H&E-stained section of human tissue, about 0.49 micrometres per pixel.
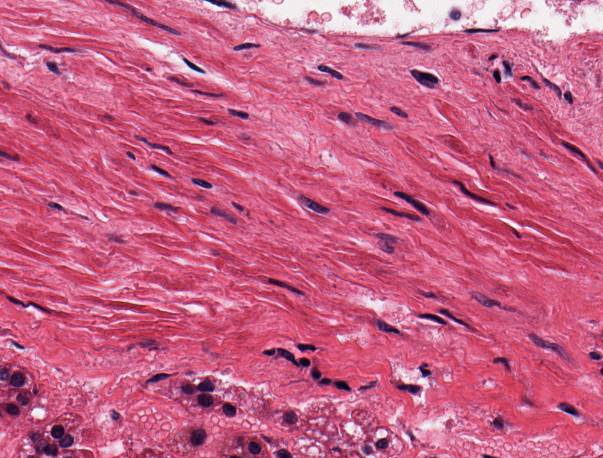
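Adrenal gland: a dense band of pink-staining fibrous tissue fills most of the field, its dark, elongated, spindle-shaped nuclei lying parallel to the fibres. Along the lower left edge are cells with round dark nuclei and pale, finely vacuolated cytoplasm. No fat cells are present.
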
